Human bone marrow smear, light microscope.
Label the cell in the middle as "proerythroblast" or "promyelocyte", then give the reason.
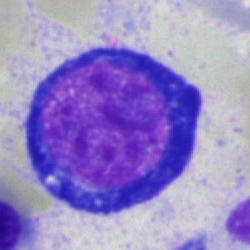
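Proerythroblast, not promyelocyte. Checking each point in turn, the outline is round, with a small bulge at the upper right edge. The cytoplasm is a deep, intense blue. It forms a continuous rim of moderate width all around the nucleus. A few small clear vacuoles lie in the cytoplasm at the lower left.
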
